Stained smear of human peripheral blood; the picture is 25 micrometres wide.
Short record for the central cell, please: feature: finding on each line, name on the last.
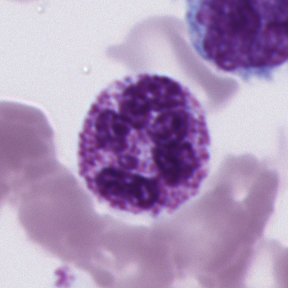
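Lobes: nucleus divided into several separate lobes, set around the cell centre
Chromatin: dark purple and coarsely clumped within the lobes
Granules: lobe outlines left visible
Vacuoles: none visible in the cytoplasm
Name: segmented neutrophil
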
